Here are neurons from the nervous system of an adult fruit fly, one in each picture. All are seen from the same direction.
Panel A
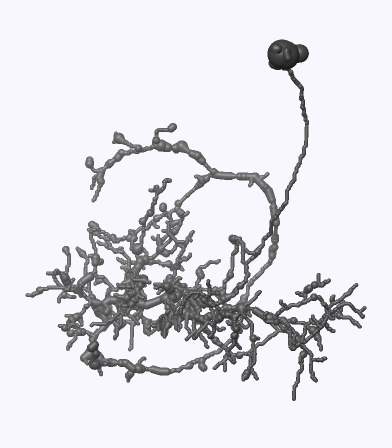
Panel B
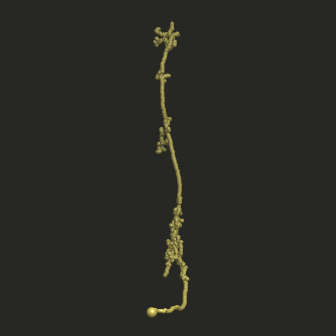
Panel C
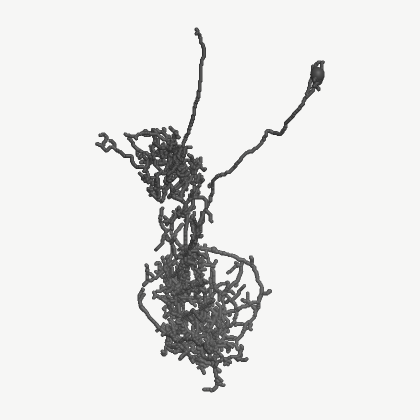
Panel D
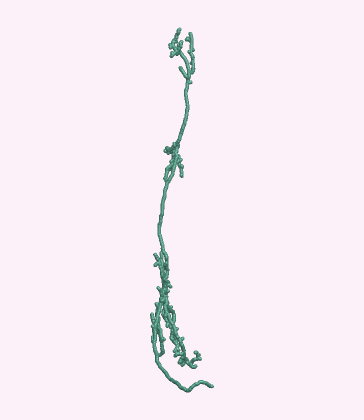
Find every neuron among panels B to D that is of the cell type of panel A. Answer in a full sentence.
Panel C is of the same cell type.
